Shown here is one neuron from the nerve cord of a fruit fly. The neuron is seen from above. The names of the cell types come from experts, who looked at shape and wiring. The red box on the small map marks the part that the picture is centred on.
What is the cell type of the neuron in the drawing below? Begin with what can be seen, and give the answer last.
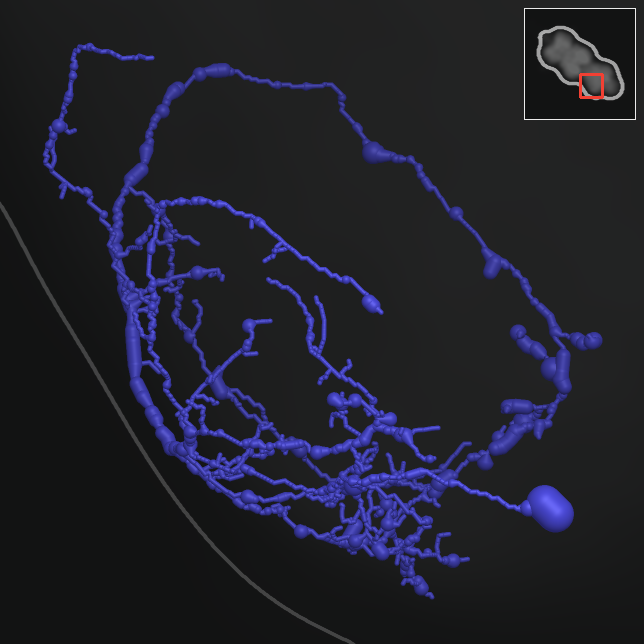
The picture shows dozens of branch ends. As drawn here it is about as wide as it is tall. It is a nerve-cord intrinsic neuron. Its cell type is IN09A035.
